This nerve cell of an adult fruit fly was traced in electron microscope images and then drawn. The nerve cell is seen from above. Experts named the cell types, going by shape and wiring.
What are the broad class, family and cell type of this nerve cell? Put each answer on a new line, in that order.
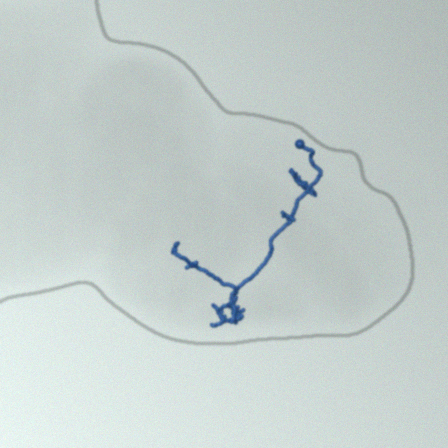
optic-lobe intrinsic neuron
TmY
TmY4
